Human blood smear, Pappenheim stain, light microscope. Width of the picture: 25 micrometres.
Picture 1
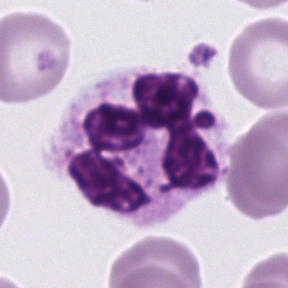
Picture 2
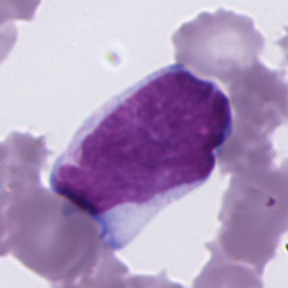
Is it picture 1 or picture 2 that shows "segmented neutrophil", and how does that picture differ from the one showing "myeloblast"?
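Look first at picture 1: that is the segmented neutrophil, and picture 2 is the myeloblast. Start with the nucleus: the segmented neutrophil's is divided into four large lobes, while the myeloblast's is oblong with blunt, squared-off ends, about 17 by 10 micrometres. In the neutrophil the chromatin is dark purple and coarsely clumped, with no nucleoli visible.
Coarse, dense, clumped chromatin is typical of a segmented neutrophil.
Now the cytoplasm: pale pinkish-lilac with fine, scattered violet granules in the neutrophil, pale blue with no granules in the myeloblast.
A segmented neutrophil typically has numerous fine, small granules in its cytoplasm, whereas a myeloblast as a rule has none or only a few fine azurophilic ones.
Neither cell shows vacuoles. As for shape, the neutrophil measures about 15 micrometres across, while the myeloblast is elongated, its long axis running from upper right to lower left. Notice, too, the red cells pressing against the myeloblast at its lower left end and along its right side.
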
